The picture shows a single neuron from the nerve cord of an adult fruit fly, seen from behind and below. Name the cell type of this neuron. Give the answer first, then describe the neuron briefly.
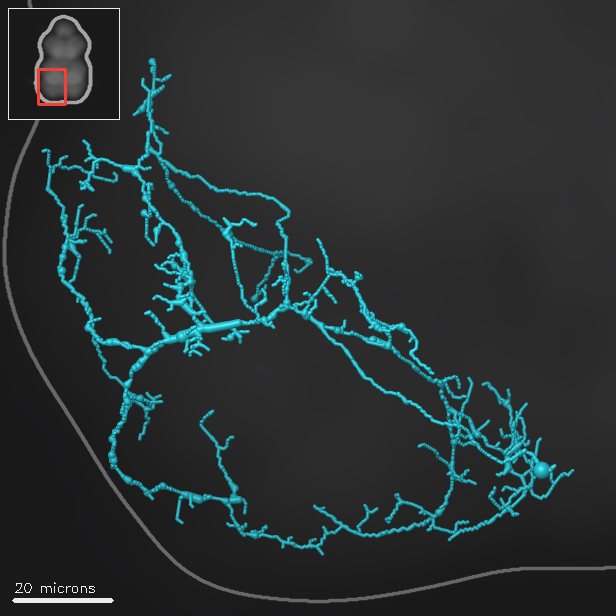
The cell type is IN04B111. Its broad class is nerve-cord intrinsic neuron. By the scale bar it is about 110 microns wide in this view. In this view it is about as wide as it is tall.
